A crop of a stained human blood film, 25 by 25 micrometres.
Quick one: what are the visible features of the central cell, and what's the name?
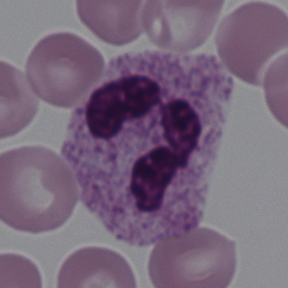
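Three separate lobes make up the nucleus, set in a curved line around the cell's middle. Its chromatin is dark purple and coarsely clumped. Fine violet granules lie evenly scattered through the cytoplasm. The cell is a segmented neutrophil.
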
